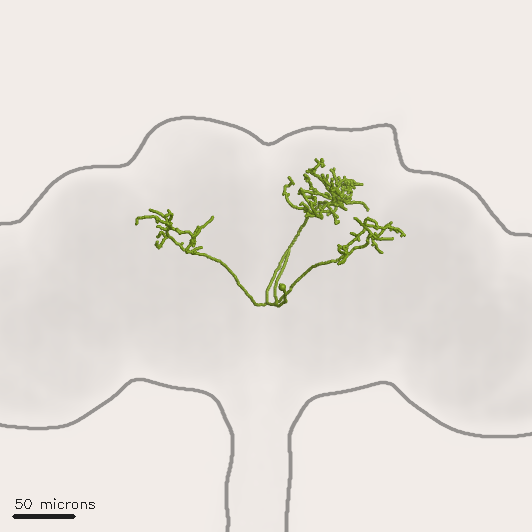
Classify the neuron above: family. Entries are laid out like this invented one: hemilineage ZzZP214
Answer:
hemilineage DM1_antero_dorsal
